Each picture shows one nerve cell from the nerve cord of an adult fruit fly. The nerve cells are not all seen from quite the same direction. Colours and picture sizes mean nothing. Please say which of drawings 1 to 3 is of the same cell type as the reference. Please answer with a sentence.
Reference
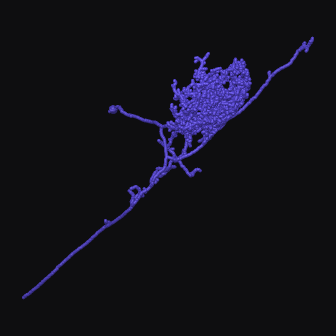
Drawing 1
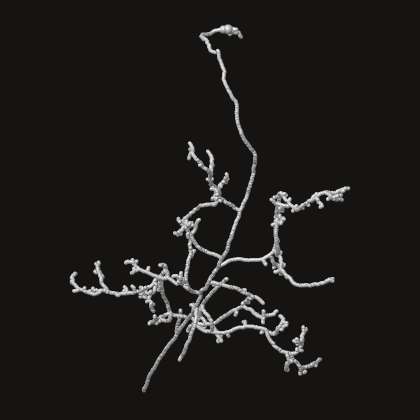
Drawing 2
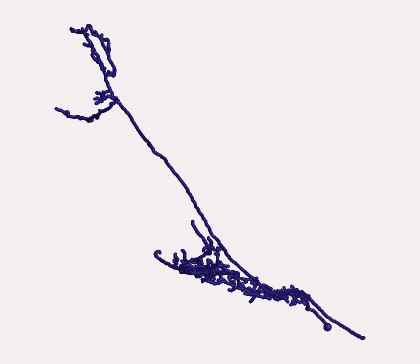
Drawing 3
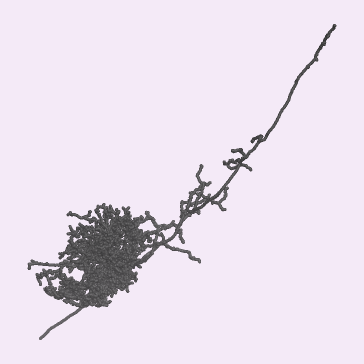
The nerve cell in drawing 3 is of the same cell type.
